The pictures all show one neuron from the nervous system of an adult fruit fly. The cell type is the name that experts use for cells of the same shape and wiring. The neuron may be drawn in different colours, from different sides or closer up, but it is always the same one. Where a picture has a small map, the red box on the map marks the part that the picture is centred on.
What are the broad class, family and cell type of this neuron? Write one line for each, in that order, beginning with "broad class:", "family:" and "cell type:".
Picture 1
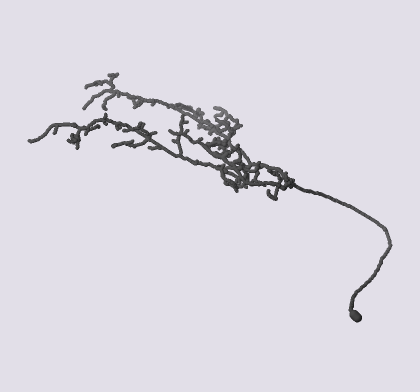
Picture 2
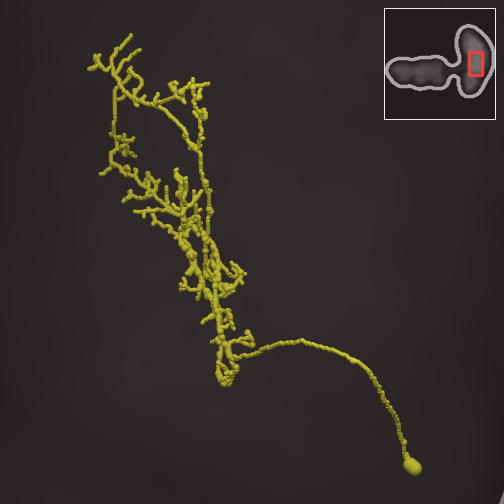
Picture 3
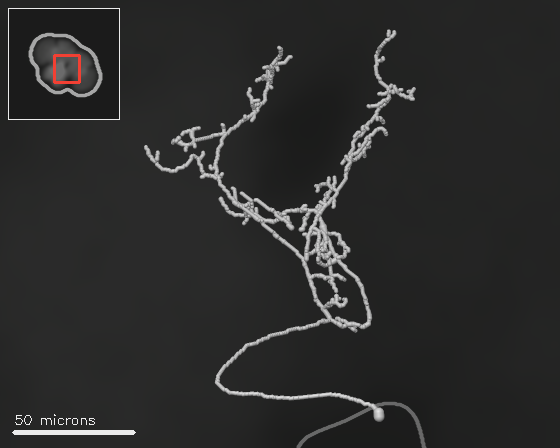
broad class: central-brain intrinsic neuron
family: hemilineage MD3
cell type: AMMC003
